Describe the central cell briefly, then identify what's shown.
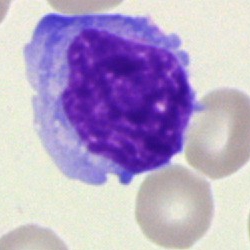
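Off-centre, toward the right side of the cell, lies the nucleus, a single mass not divided into lobes. The widest band of cytoplasm is on the left side of the nucleus. A small blue bud projects from the lower edge of the cell. The cell is a blast.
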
